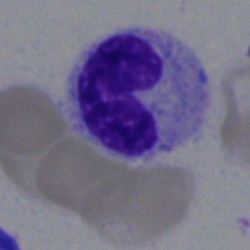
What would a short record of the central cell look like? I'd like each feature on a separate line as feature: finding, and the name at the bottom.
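Outline: round, smooth
Nucleus: kidney-shaped, indentation opening right
Cytoplasm: pale lilac-grey, mostly on the right
Vacuoles: none
Cell type: band neutrophil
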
